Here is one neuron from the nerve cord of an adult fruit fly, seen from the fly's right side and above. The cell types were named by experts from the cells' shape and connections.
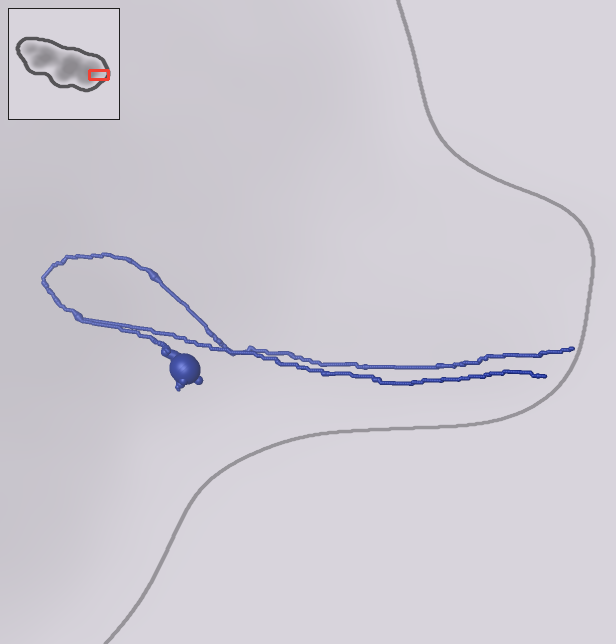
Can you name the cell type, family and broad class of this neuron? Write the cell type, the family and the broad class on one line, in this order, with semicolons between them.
AN01A086; hemilineage 01A; ascending neuron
